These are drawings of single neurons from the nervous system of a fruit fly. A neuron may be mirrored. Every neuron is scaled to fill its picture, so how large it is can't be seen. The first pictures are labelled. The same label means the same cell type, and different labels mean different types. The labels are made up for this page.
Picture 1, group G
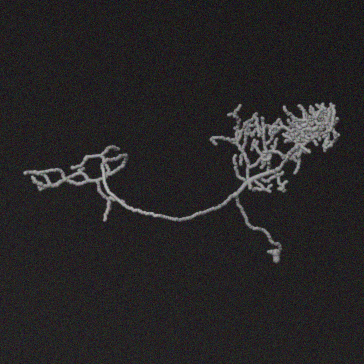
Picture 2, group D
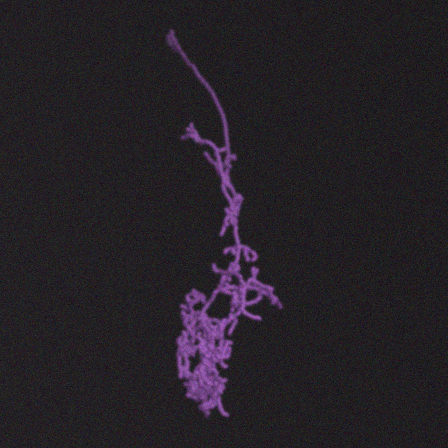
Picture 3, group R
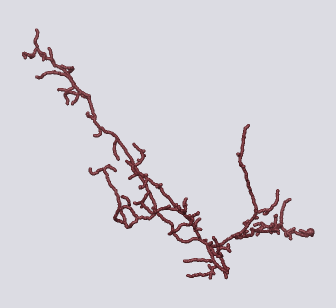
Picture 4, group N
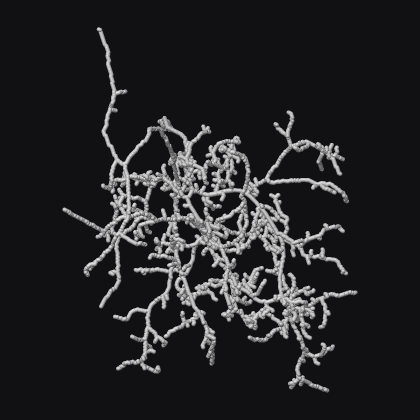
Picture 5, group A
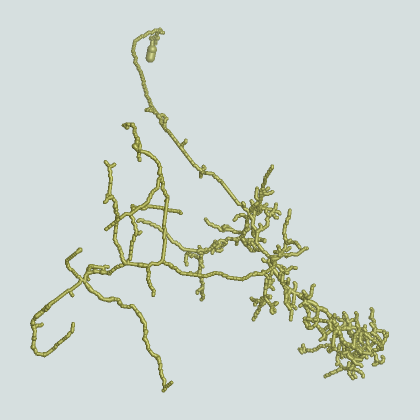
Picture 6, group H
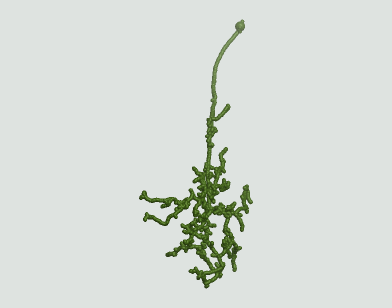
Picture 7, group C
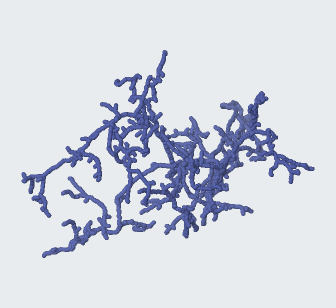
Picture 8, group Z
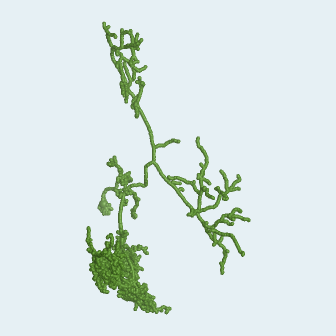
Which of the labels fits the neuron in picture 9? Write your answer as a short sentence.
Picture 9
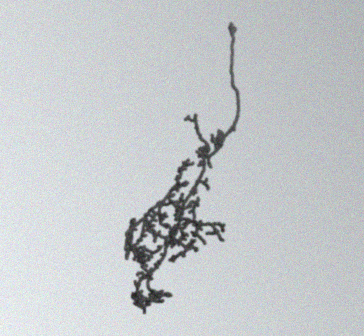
It belongs to group H.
